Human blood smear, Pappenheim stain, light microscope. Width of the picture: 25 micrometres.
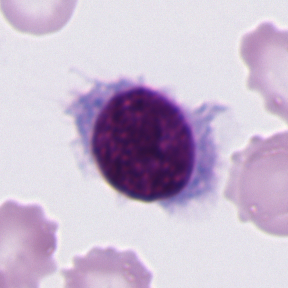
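Hairy cell: the border looks ragged to me, fringed by fine hair-like projections from the cytoplasm. Its outline seems irregular rather than round. The nucleus appears oval, with no indentation and no lobes, and it sits in pale grey-blue cytoplasm. By my reckoning the cell is about 14 by 11 micrometres and the nucleus about 10 by 9 micrometres.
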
